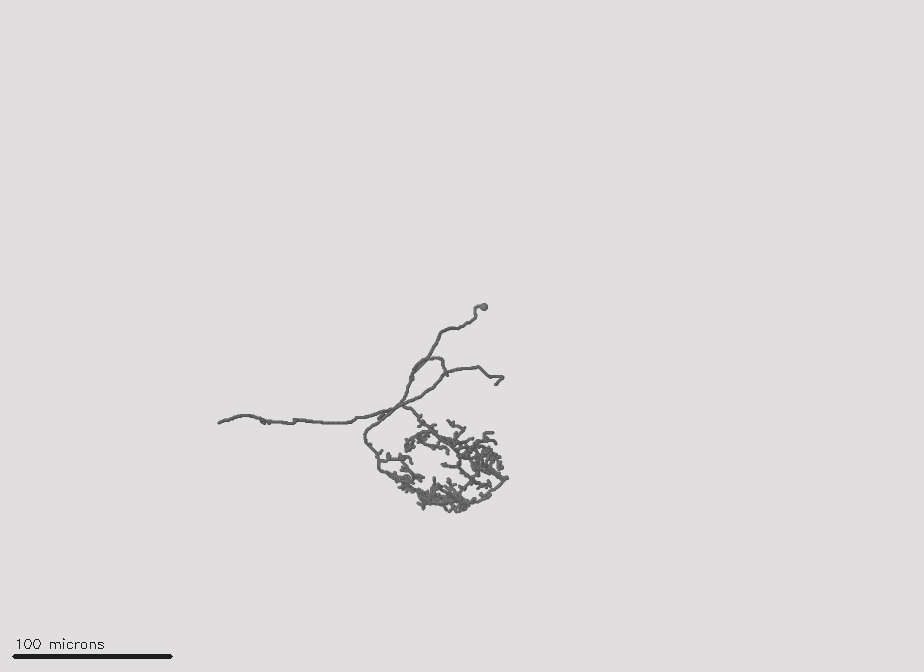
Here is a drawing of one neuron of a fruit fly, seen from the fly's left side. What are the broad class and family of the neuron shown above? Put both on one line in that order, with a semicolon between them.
nerve-cord intrinsic neuron; hemilineage 23B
